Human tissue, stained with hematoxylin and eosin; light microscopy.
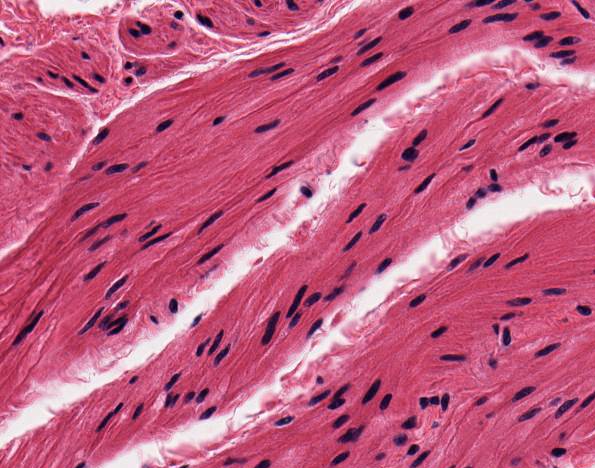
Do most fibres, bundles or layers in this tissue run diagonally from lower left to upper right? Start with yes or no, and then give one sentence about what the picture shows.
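Yes. The tissue forms long parallel bundles that run diagonally from lower left to upper right.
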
